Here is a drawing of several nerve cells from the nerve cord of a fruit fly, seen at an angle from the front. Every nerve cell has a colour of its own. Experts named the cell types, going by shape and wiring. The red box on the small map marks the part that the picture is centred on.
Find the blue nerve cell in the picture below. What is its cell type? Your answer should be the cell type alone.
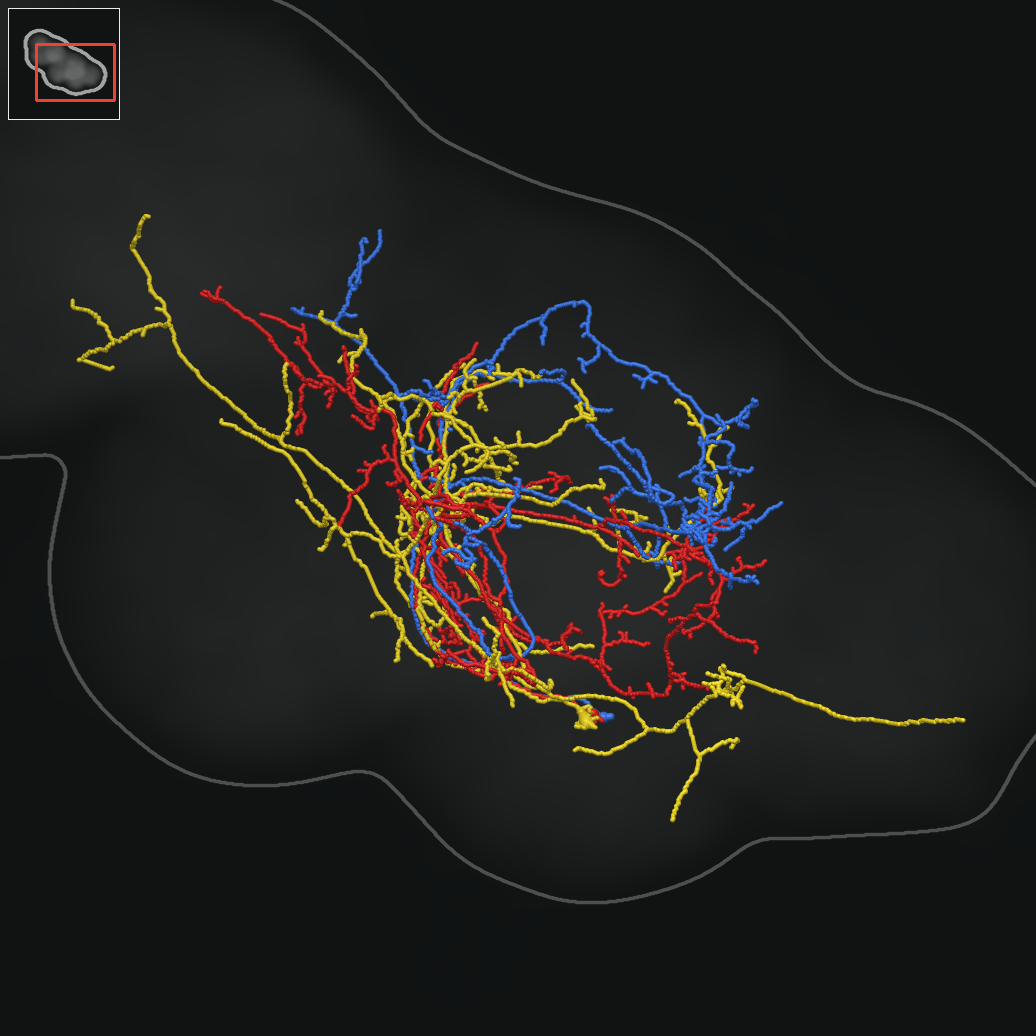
IN05B073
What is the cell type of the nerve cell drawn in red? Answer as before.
IN05B066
